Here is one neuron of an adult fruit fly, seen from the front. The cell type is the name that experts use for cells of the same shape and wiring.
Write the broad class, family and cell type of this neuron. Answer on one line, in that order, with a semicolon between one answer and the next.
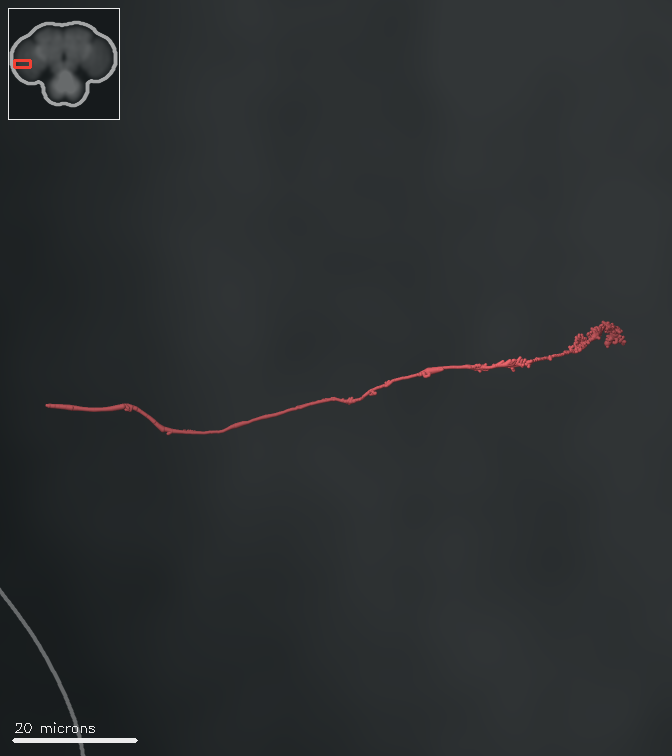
photoreceptor or other optic-lobe sensory neuron; class visual; R7y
